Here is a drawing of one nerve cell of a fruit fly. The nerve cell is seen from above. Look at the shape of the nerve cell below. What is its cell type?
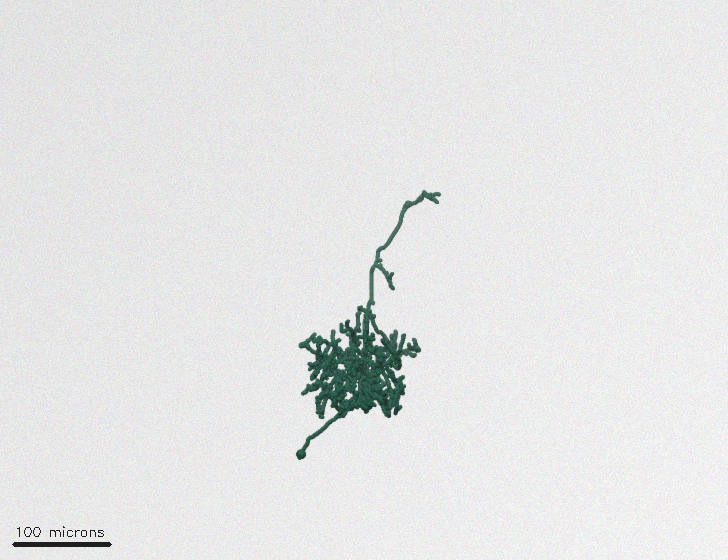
IN05B034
